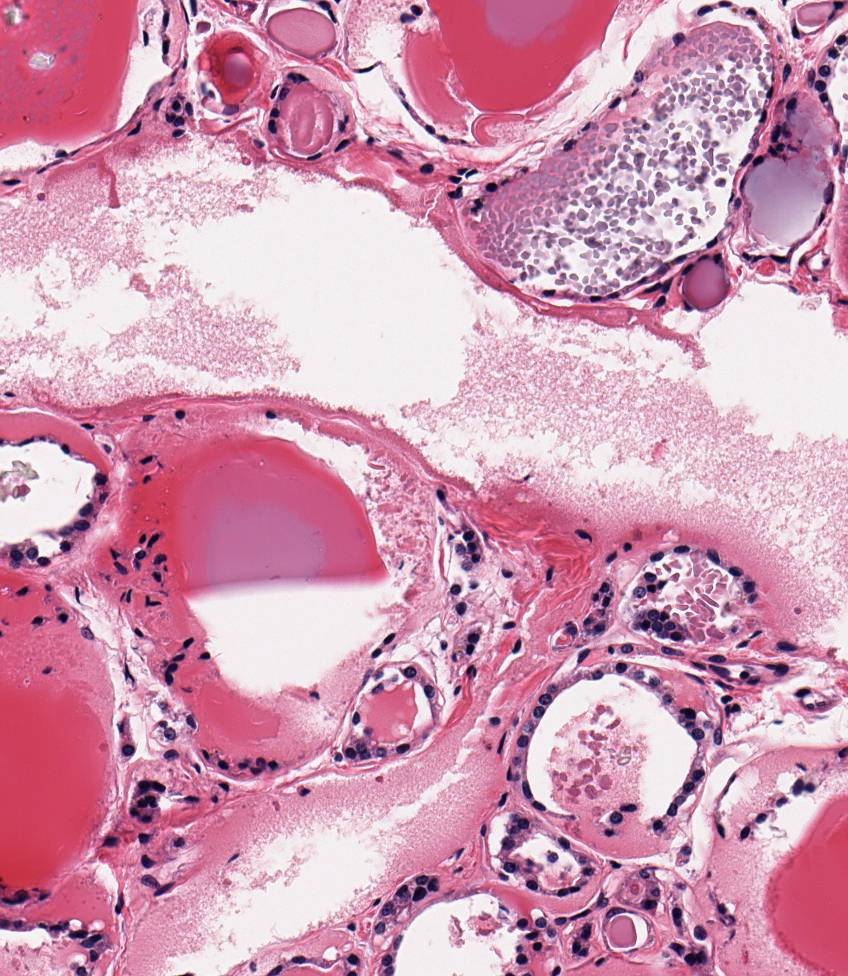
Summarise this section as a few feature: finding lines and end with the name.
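Units: many, rounded, closed, of varying size, above and below a broad band of pale pink material across mid-field
Lining: single layer of flattened to low cuboidal cells, small dark nuclei
Contents: many units, especially at left and right edges, filled with homogeneous, glassy, deep pink material
Stroma: thin pink fibrous strands between units, scattered spindle-shaped nuclei
Tissue: thyroid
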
